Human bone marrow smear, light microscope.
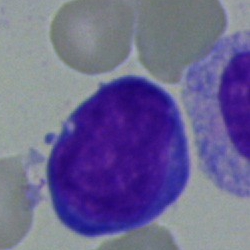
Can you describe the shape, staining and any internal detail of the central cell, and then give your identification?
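The cytoplasm forms a scant rim of deep blue, widest along the lower edge, and contains neither granules nor vacuoles. A small round bleb projects from the left edge of the cell. The central cell is a proerythroblast.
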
